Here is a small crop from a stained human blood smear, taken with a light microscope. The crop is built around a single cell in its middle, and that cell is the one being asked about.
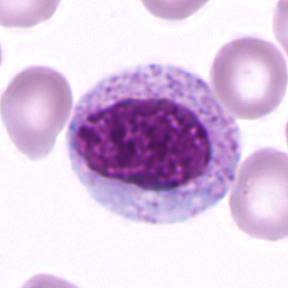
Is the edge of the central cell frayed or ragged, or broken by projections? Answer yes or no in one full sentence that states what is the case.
No, the cell does not have a rough edge, as its outline is smooth.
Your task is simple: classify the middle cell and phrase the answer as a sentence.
Of the cells in this crop, the central one is a metamyelocyte.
